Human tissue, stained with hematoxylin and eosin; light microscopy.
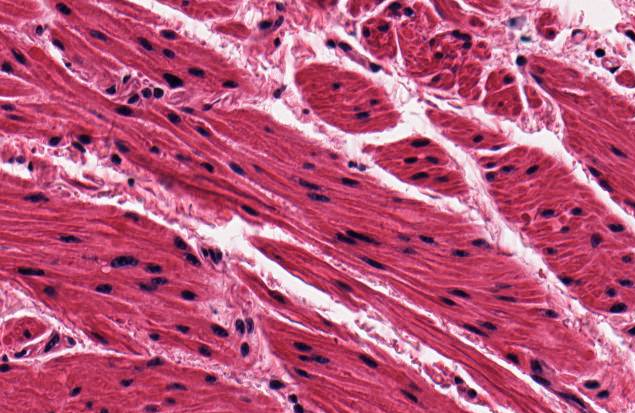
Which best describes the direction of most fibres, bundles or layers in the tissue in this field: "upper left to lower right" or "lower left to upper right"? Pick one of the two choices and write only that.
Upper left to lower right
